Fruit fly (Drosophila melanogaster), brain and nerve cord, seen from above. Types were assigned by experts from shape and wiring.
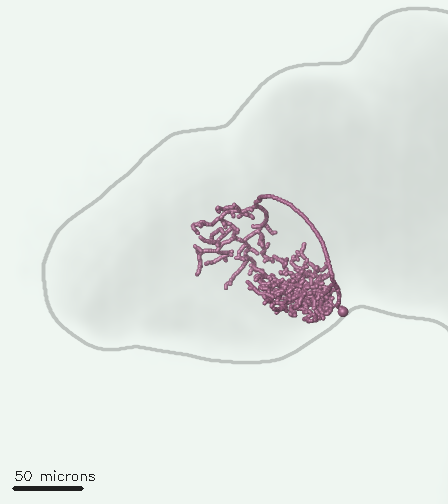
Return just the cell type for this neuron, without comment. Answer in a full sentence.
The cell type is MeLo10.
